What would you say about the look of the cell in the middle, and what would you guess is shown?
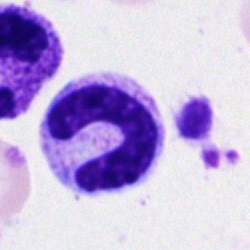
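The nucleus is a single thick curved band in a horseshoe shape, open to the left. It is not divided into separate lobes linked by thin strands. The cytoplasm is pale pinkish-lilac and holds fine, small, faint granules. The cell is a band neutrophil.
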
